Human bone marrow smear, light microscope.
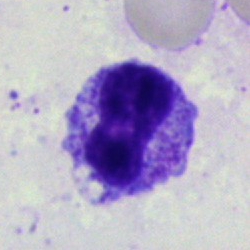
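Metamyelocyte at the centre of a stained bone marrow smear. The metamyelocyte is roughly round, with an irregular, slightly ruffled edge. Its chromatin is dark purple and dense, and no nucleoli can be seen. A few clear vacuole-like spaces lie in the cytoplasm at lower left.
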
